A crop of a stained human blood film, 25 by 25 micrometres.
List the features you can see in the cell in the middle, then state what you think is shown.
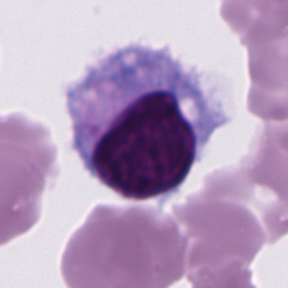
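Nucleus single, rounded, unlobed. No nucleoli visible. Clear cytoplasmic vacuole immediately beside upper right of nucleus. No distinct coarse granules in cytoplasm. Hairy cell.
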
